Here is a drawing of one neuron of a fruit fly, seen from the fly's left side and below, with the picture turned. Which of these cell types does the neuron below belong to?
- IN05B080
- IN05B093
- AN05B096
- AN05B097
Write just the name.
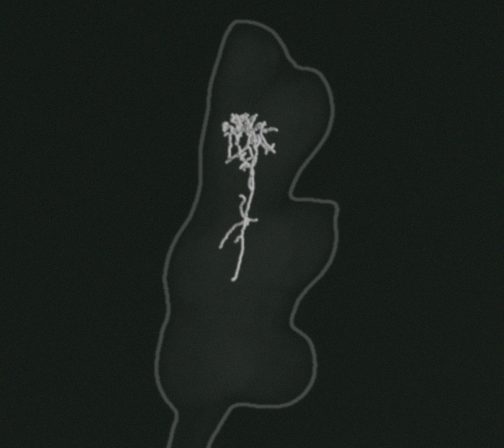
IN05B093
